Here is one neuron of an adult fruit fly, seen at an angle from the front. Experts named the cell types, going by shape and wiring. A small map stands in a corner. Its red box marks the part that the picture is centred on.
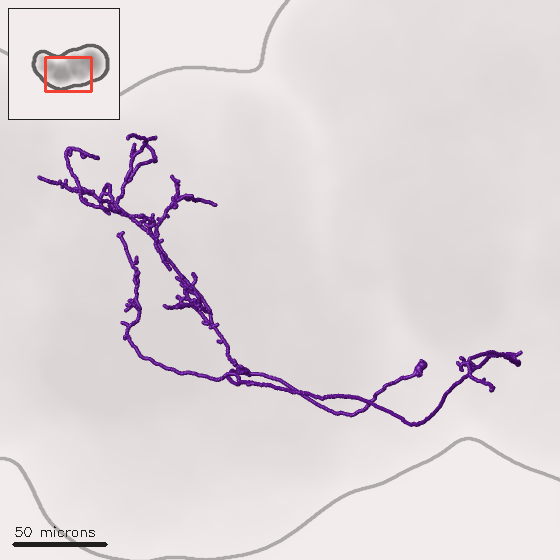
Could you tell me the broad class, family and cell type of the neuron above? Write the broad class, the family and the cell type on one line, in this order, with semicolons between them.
ascending neuron; hemilineage 08B; AN08B047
